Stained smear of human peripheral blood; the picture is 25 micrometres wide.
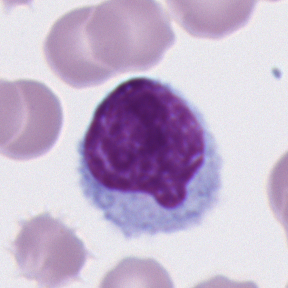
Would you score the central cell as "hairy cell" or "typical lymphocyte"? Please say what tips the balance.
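It's a typical lymphocyte. The cytoplasm is pale greyish blue, but the nucleus, about 11 micrometres across, takes up most of a cell about 13 micrometres across.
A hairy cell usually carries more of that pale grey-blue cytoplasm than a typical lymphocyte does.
This cytoplasm forms a broad crescent below the nucleus, which lies toward the top. The chromatin is dark purple and clumped with paler streaks; a small rounded knob bulges out at the nucleus's lower right.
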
